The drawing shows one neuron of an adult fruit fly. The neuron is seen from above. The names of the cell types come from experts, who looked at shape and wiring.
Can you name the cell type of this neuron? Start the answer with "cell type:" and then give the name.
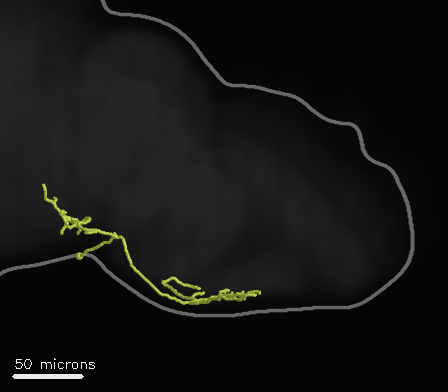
cell type: LPT112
